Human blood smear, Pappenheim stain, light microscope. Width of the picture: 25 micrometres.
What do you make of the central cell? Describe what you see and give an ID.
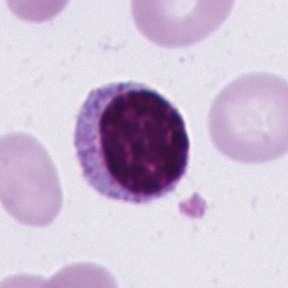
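This one measures about 11 micrometres across. Its nucleus is round to slightly oval with no indentation, about 9 by 8 micrometres, and takes up about 70% of the cell's area. It sits off-centre toward the right, so a crescent of cytoplasm shows on the left. The chromatin is dark purple and coarsely clumped, and the cytoplasm is pale blue-grey. It's a large granular lymphocyte.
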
